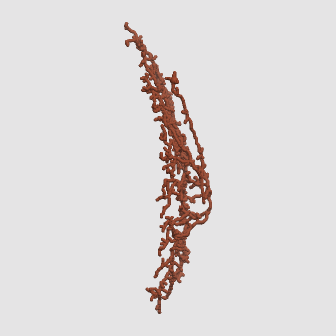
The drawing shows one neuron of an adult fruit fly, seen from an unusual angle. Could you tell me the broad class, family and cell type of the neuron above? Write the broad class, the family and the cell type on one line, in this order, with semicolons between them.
optic-lobe intrinsic neuron; Dm; Dm20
